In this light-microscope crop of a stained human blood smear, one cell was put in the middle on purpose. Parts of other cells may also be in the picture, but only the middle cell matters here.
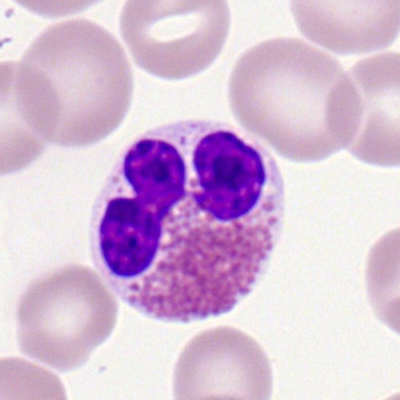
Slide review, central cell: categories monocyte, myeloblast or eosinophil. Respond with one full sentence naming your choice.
Standing at the centre of this crop is an eosinophil.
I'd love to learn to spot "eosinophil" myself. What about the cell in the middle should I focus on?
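In this eosinophil the nucleus is lobed, and its lobes lie in the upper and left part of the cell.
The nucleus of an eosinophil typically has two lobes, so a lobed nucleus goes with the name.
The chromatin is dark purple and coarsely clumped. Coarse, round, pink-orange granules pack the cytoplasm, most crowded in the lower part of the cell.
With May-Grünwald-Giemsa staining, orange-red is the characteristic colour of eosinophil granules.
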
